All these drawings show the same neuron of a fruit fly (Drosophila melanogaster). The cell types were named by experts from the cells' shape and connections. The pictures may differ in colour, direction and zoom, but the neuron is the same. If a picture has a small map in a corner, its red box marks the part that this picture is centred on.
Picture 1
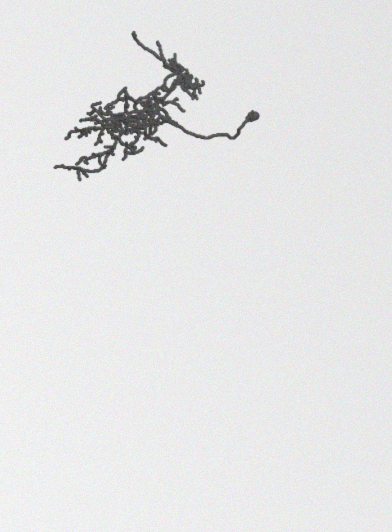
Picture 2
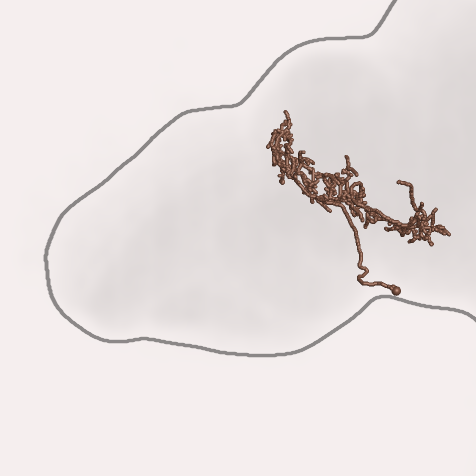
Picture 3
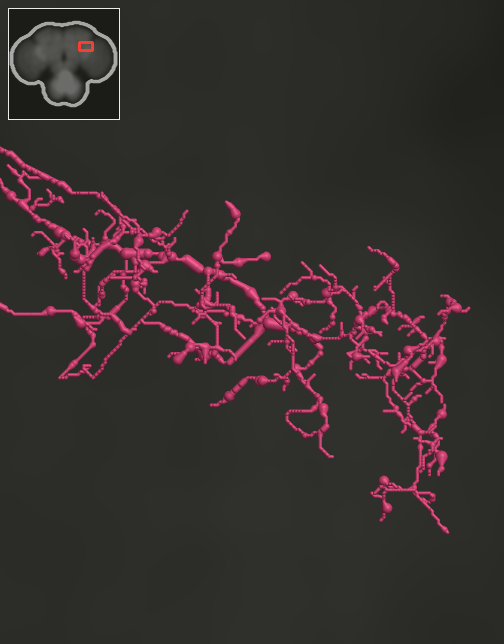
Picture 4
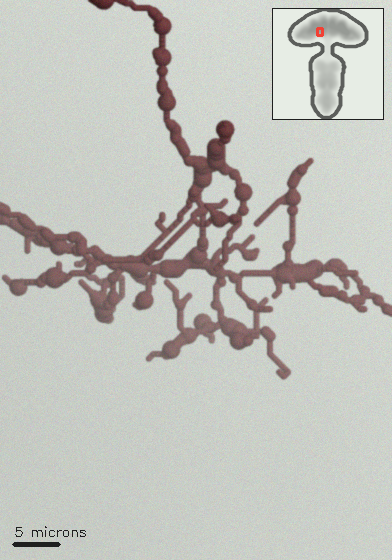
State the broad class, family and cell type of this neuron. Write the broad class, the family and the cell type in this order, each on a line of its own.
central-brain intrinsic neuron
hemilineage VLPp&l1_anterior
PVLP102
